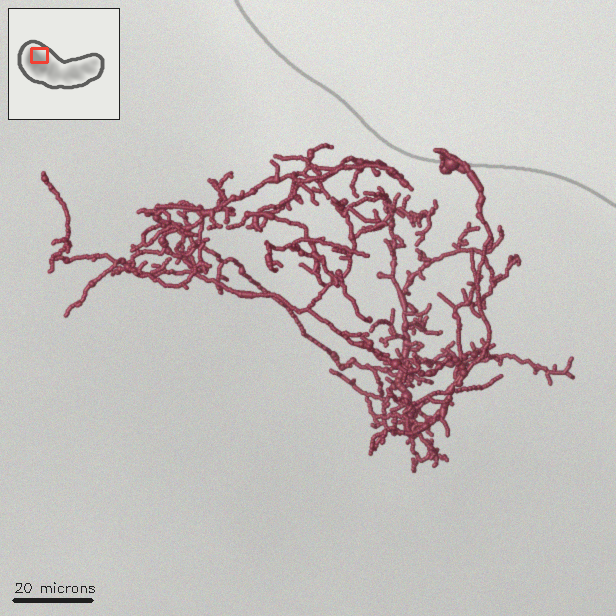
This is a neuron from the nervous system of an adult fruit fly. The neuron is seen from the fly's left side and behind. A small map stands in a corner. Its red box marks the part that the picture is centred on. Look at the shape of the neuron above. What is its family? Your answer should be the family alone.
hemilineage SMPpd1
